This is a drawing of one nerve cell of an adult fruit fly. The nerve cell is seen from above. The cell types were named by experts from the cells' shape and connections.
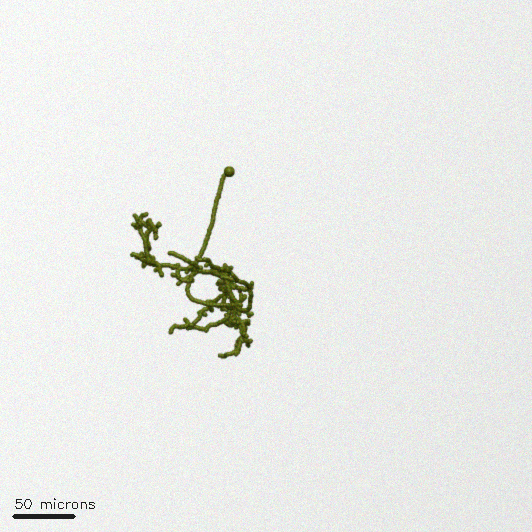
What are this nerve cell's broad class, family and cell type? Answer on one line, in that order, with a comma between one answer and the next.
central-brain intrinsic neuron, hemilineage PSa1, CL117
